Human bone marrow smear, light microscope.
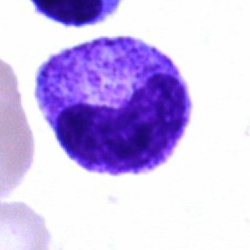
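Band neutrophil, central cell of a stained human bone marrow smear. Outline roughly round, edge smooth. Nucleus kidney-shaped, indented on its upper side. Chromatin dark, condensed. Paler cytoplasm sits in the nuclear indentation.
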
